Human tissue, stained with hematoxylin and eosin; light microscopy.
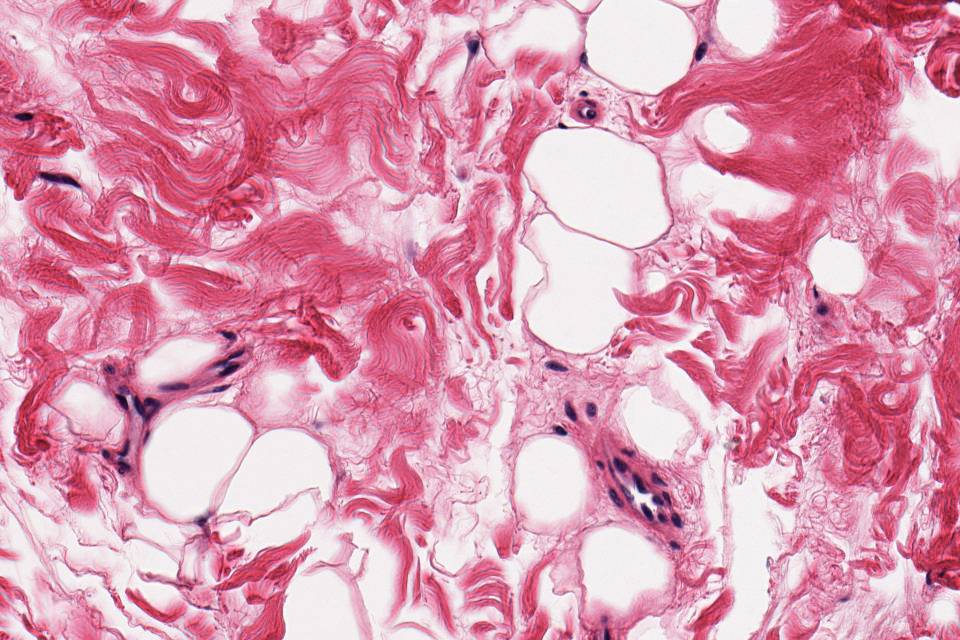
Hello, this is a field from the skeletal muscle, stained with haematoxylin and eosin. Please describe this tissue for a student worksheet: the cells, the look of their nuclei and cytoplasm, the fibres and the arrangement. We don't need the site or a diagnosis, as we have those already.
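Thick, wavy, deeply eosinophilic fibre bundles fill most of the field, running in many different directions. Several bundles curl into concentric whorls, most clearly left of centre and in the upper left. A loose network of fine, pale pink fibrils lies between the thick bundles. Cells are sparse, with few small, dark, spindle-shaped nuclei scattered between the bundles.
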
